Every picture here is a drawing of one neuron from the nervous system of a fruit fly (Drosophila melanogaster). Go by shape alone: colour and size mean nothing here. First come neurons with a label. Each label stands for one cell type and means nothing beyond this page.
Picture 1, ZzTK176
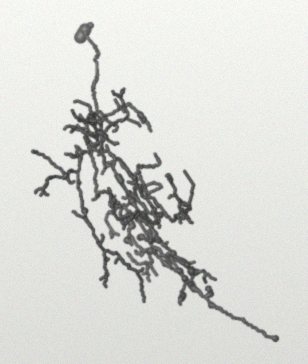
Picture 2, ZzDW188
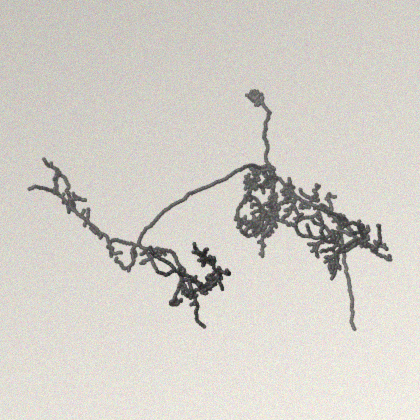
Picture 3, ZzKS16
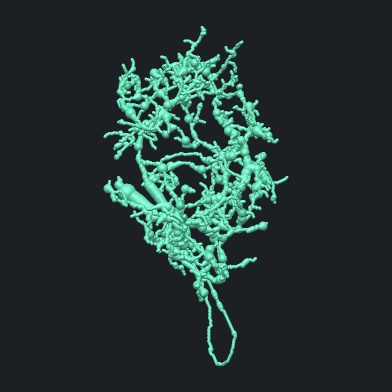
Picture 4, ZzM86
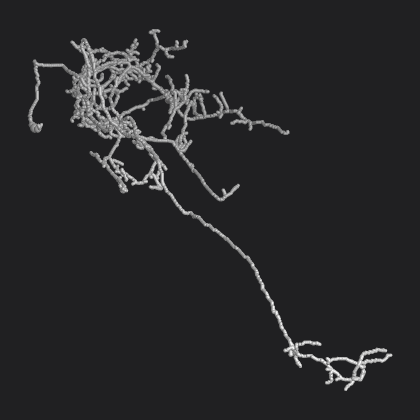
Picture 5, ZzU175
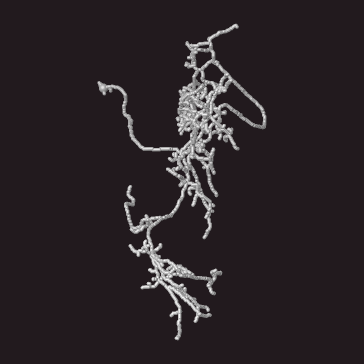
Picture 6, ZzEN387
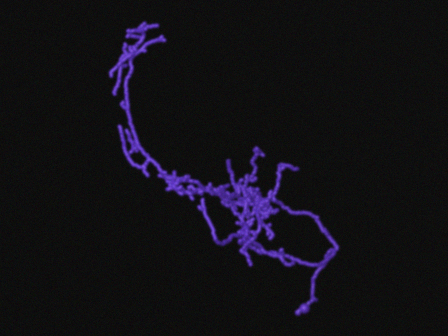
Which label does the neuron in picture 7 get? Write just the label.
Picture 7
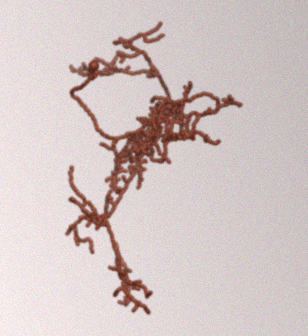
ZzU175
